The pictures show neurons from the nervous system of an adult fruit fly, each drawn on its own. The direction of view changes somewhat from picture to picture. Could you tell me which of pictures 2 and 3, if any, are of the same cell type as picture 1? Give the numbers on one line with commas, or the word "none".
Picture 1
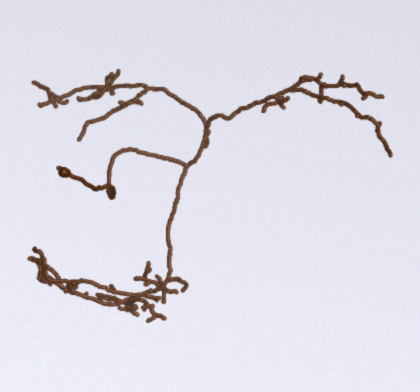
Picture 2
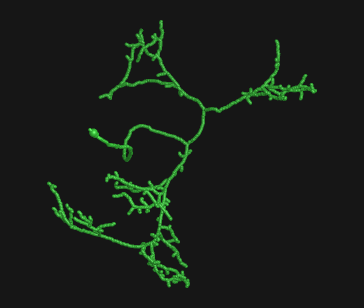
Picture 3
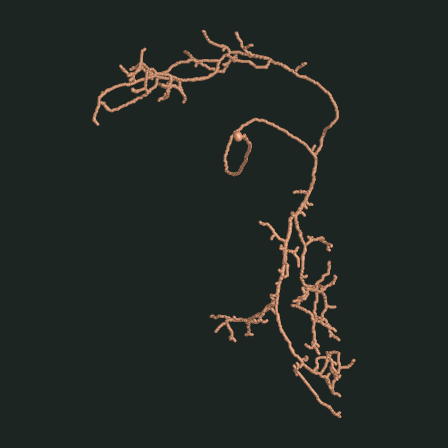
2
